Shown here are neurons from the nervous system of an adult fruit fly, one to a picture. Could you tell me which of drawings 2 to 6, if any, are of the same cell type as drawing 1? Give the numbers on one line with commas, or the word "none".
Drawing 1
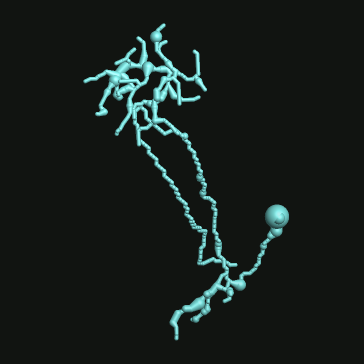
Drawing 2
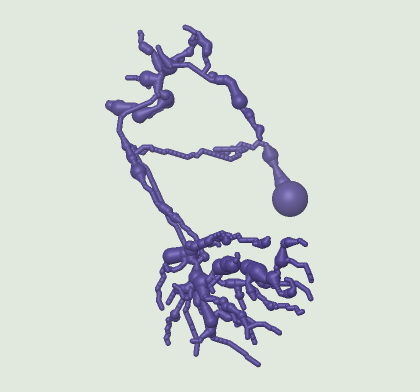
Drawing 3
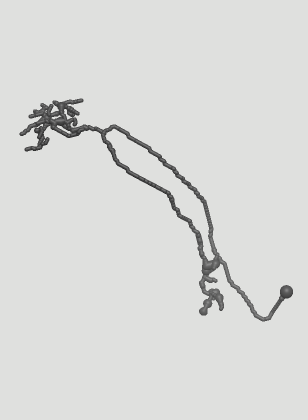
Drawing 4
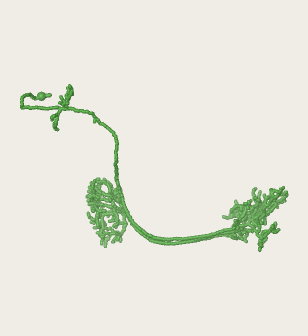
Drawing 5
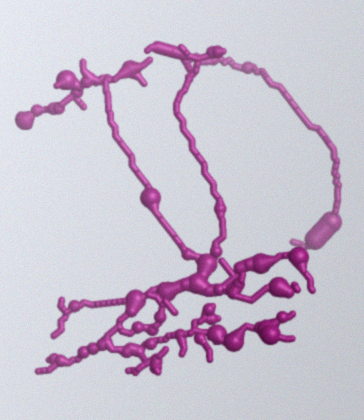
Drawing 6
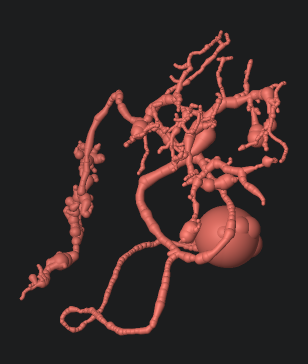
2, 3, 5, 6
